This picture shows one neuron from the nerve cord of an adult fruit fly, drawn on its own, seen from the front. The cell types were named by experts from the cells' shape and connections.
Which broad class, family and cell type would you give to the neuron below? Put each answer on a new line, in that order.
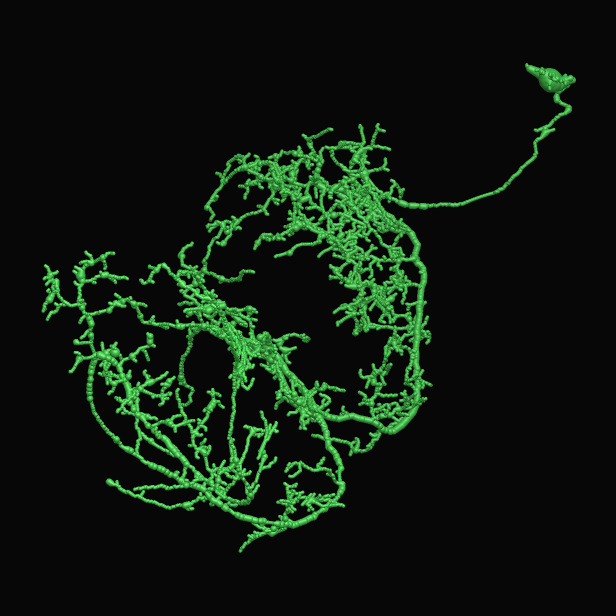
ascending neuron
hemilineage 01A
AN01A006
